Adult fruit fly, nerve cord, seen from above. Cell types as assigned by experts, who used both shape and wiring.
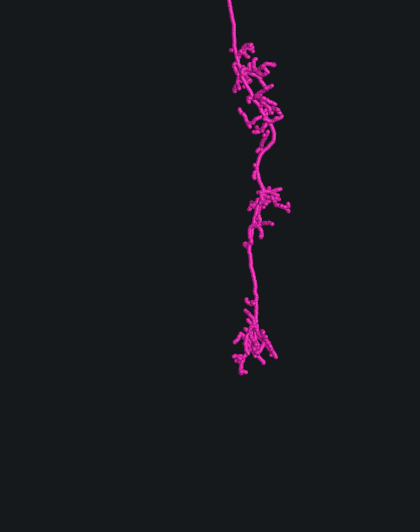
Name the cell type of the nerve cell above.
DNg13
